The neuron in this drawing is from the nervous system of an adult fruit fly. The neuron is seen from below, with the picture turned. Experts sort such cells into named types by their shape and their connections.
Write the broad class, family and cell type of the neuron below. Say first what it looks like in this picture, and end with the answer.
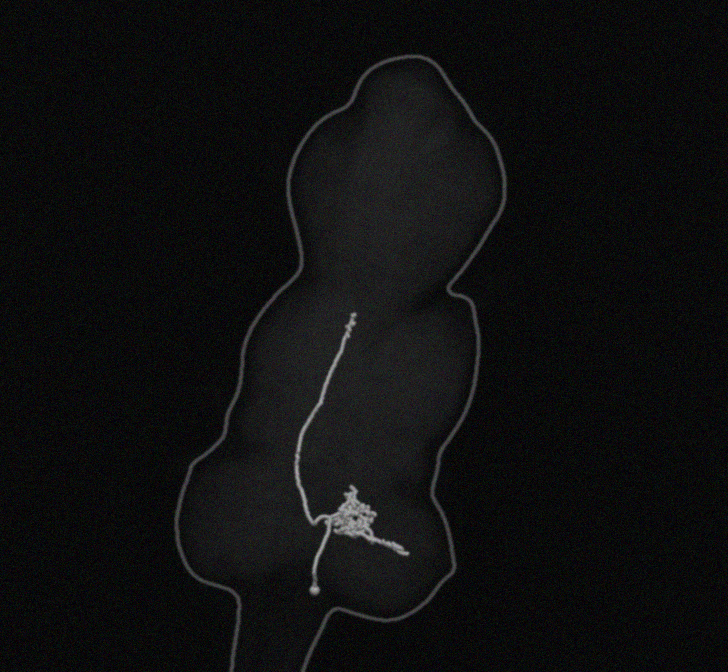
It lies in the nerve cord. The cell body can be seen at the bottom of the picture. Its broad class is nerve-cord intrinsic neuron. The family is hemilineage 10B. It is of cell type IN10B033.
